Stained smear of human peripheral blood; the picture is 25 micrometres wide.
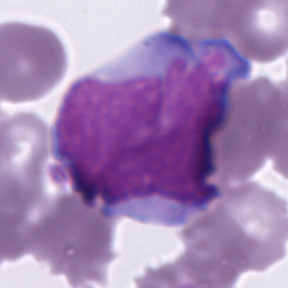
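Myeloblast: the central cell in this stained peripheral blood smear has an irregular, angular outline rather than a round one. Most of the cell is filled by the nucleus, which shows a fold or cleft in its upper right part. No distinct granules are seen in the cytoplasm.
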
